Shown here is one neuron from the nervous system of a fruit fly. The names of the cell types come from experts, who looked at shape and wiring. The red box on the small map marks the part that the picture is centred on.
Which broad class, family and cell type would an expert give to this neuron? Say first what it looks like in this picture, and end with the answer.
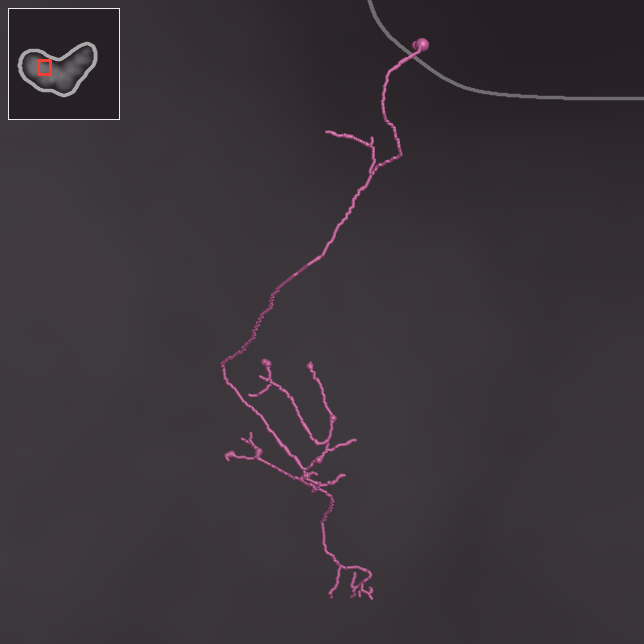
As drawn here it is more than twice as tall as it is wide. Its broad class is central-brain intrinsic neuron. Its family is called class CX. The cell type is PFNp_d.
